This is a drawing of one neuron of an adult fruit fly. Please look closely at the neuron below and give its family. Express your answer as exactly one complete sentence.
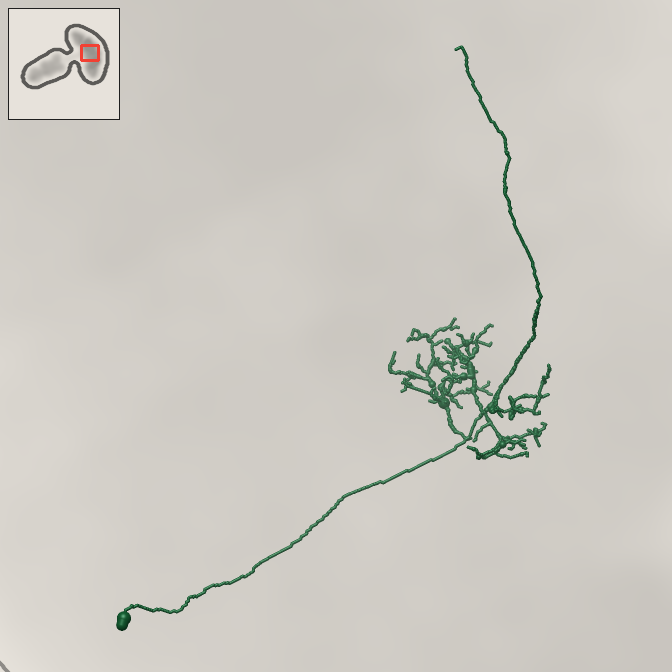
This neuron has been assigned the family class CX.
